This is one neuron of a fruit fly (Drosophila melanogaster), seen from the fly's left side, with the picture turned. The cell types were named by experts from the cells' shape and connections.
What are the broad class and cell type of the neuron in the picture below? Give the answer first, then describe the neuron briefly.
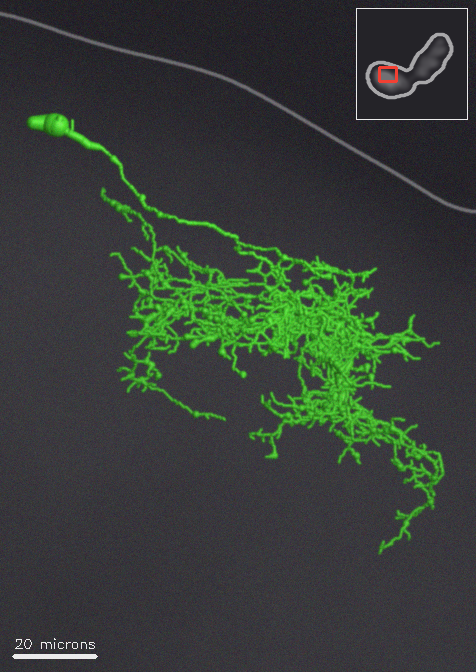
Its broad class is central-brain intrinsic neuron. Its cell type is CL246. Its cell body lies at the upper left of the picture. By the scale bar it is about 110 microns tall in this view. The picture shows more than a hundred branch ends.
